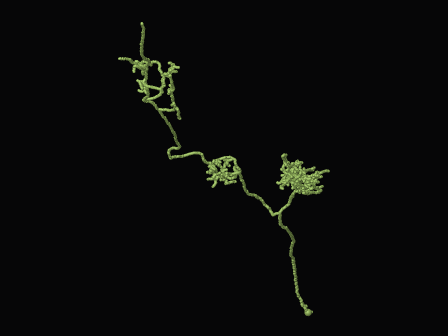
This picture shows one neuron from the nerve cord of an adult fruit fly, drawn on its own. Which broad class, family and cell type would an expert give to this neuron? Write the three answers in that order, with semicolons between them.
ascending neuron; hemilineage 06B; AN06B048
